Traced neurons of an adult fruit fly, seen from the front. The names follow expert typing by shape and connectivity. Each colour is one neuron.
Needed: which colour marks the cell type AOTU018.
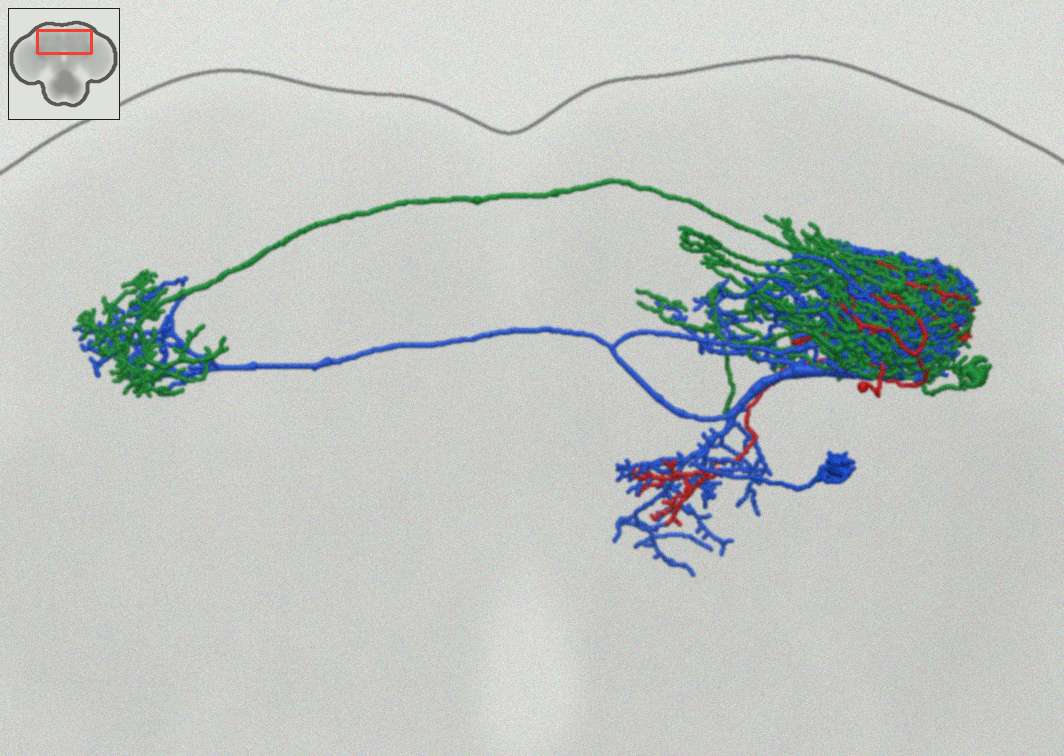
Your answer: red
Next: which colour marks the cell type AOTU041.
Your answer: blue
